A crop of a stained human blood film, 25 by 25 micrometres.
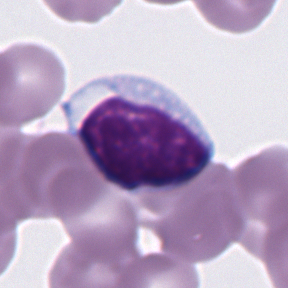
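Typical lymphocyte in a stained smear of human peripheral blood, light microscopy. The nucleus lies in the lower part of the cell, with most of the pale blue cytoplasm above it, and shows no visible nucleoli. At the upper left, the cell outline tapers to a point.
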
